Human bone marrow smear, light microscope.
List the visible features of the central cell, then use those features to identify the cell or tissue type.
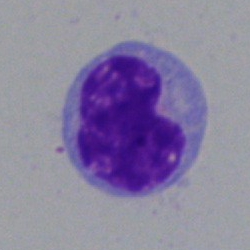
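First, the outline: smooth and round. Second, the nucleus fills most of the cell and carries a notch on its upper right side. Third, the chromatin is dark purple, broken by small paler gaps. Last, the name: lymphocyte.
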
